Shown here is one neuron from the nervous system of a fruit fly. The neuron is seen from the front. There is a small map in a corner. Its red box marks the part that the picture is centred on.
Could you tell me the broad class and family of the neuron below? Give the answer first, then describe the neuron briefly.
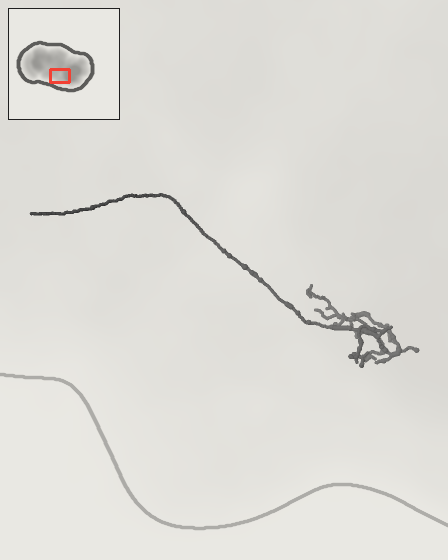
It is a sensory neuron entering the nerve cord. The name of its family is class mechanosensory tactile. The drawing shows no cell body. As drawn here it is wider than it is tall.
